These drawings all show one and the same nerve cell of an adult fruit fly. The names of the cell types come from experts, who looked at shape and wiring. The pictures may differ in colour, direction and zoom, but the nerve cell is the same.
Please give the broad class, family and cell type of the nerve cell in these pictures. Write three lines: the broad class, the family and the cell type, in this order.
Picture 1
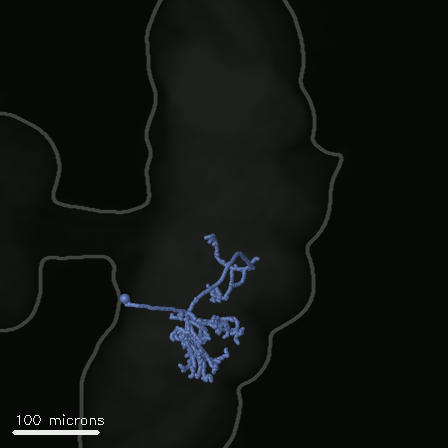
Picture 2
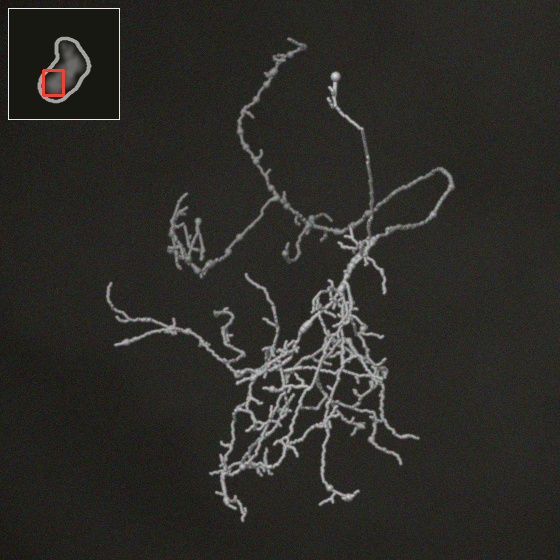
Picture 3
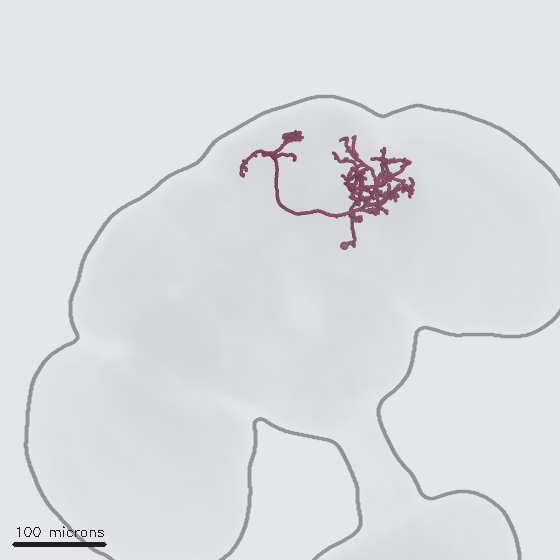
central-brain intrinsic neuron
hemilineage VLPl&p1_posterior
AVLP496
